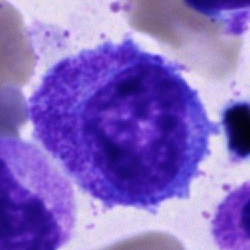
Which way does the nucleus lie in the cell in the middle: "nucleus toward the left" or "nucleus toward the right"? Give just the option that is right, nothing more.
Nucleus toward the right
